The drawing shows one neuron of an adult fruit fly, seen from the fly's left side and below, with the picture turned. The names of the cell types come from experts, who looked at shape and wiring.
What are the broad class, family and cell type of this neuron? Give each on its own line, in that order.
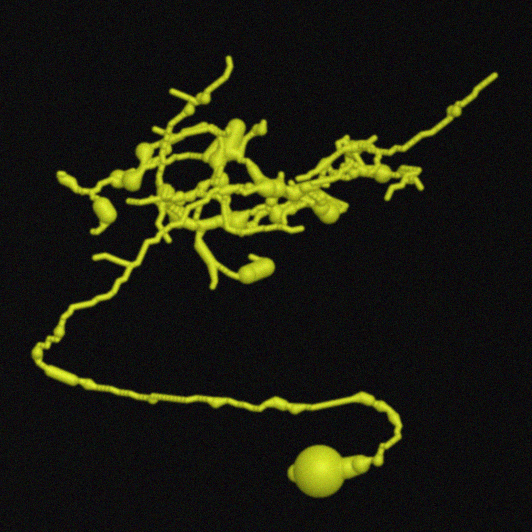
central-brain intrinsic neuron
hemilineage SLPpm1
CB4129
